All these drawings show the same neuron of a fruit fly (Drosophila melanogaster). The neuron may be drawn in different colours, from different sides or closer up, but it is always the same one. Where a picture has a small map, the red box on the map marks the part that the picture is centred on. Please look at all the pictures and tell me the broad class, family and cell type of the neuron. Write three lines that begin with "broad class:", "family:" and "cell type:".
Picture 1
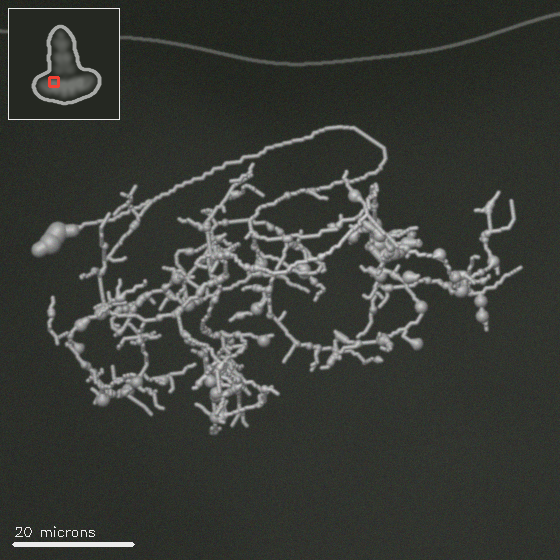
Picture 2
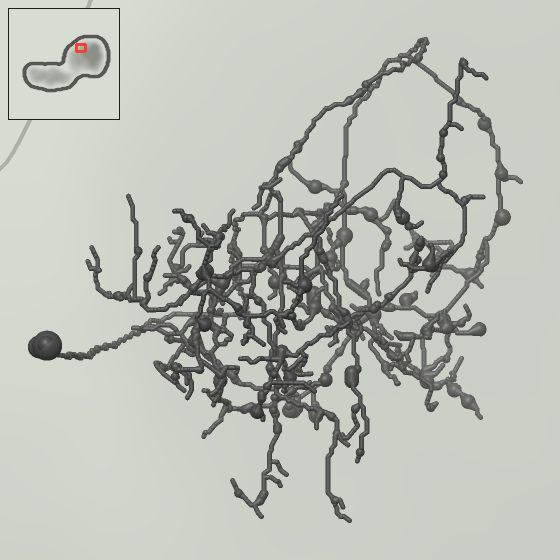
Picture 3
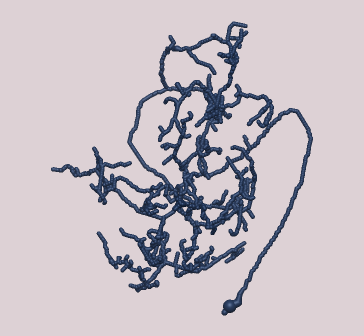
broad class: central-brain intrinsic neuron
family: hemilineage LHp1
cell type: CB2733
